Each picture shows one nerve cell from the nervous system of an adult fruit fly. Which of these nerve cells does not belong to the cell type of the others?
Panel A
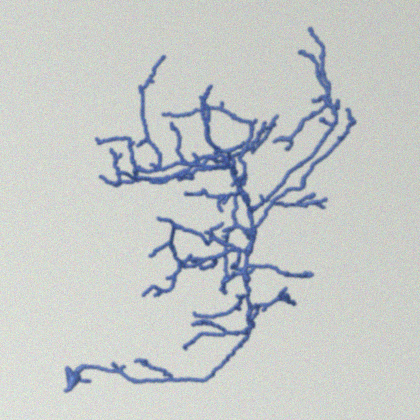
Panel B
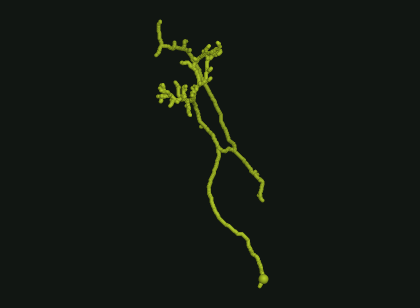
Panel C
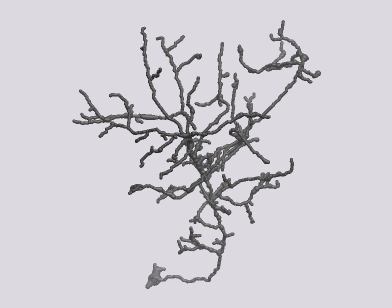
Panel B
